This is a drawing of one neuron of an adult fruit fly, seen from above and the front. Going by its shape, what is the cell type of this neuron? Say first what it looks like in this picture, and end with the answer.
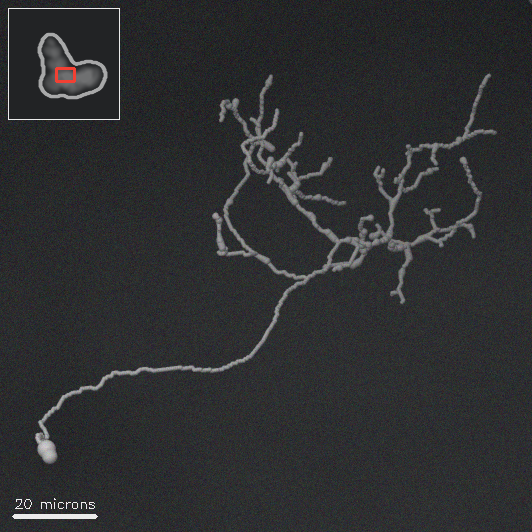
The cell body can be seen at the lower left of the picture. From left to right in the picture it spans about 110 microns. Dozens of branch ends can be seen. This is a nerve-cord intrinsic neuron. The cell type is IN14A069.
